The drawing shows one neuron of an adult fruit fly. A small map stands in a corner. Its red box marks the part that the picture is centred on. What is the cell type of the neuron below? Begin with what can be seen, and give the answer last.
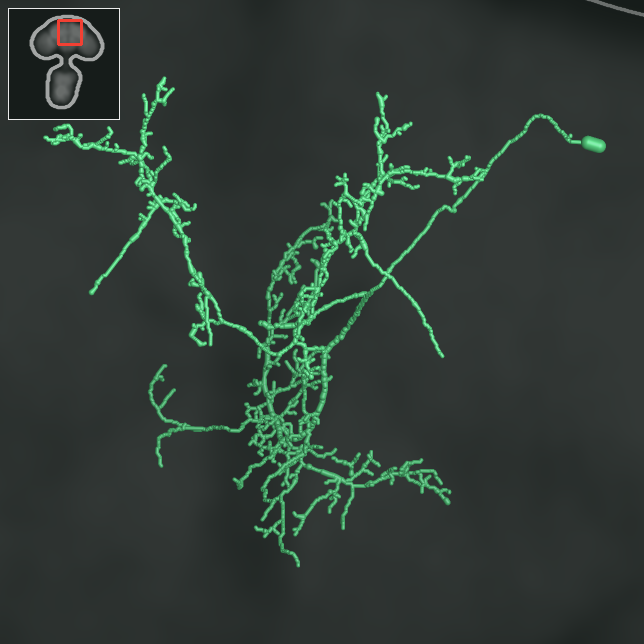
The cell body is at the upper right of the picture. In this view it is about as wide as it is tall. It is a central-brain intrinsic neuron. Its cell type is IB005.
